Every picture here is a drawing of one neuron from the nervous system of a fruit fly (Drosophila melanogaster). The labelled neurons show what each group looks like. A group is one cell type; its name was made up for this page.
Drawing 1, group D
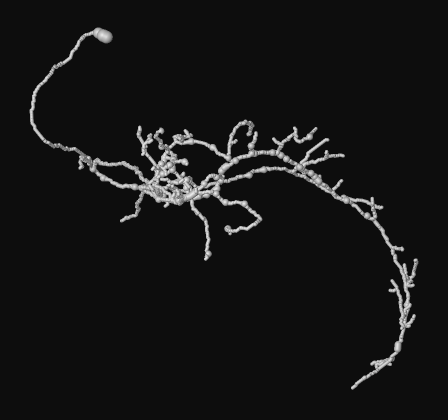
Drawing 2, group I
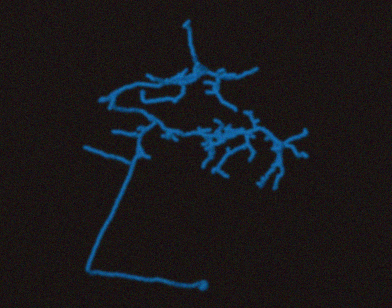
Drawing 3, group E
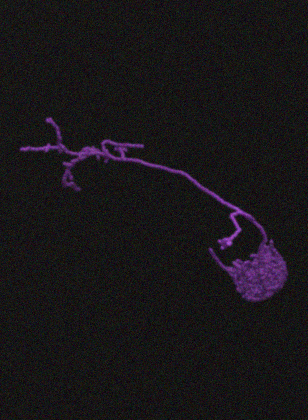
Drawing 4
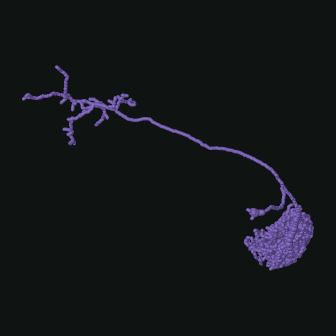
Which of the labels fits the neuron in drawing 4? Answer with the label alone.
group E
